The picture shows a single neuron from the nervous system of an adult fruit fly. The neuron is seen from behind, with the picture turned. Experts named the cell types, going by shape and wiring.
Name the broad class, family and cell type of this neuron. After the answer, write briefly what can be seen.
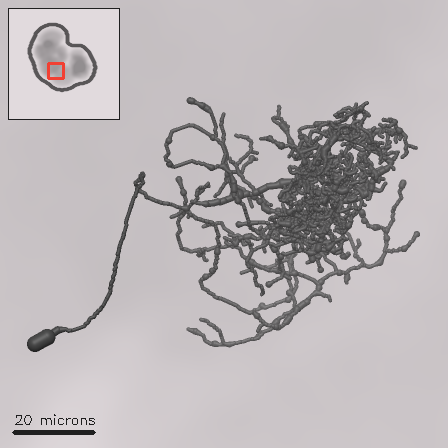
This is a central-brain intrinsic neuron. The family is hemilineage VLPp&l1_anterior. The cell type is PVLP097. The cell body can be seen at the lower left of the picture. By the scale bar it is about 95 microns wide in this view. The picture shows dozens of branch ends.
